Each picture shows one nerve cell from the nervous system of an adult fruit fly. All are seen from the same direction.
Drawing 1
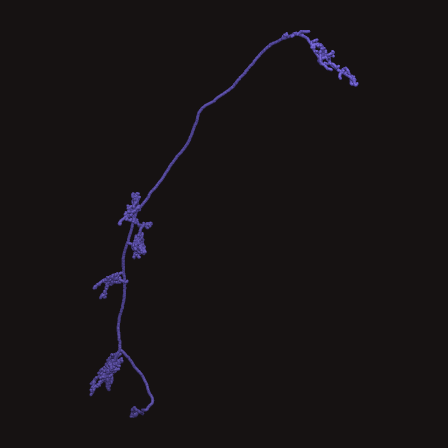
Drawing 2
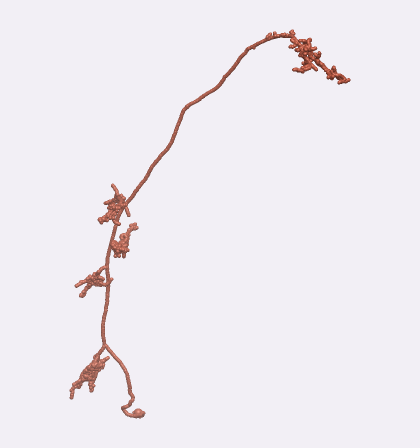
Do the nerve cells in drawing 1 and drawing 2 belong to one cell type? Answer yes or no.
yes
